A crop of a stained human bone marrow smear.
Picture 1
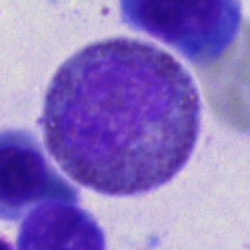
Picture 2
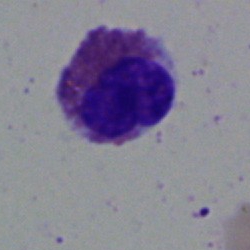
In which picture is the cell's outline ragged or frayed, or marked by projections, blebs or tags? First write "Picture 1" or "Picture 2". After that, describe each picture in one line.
Picture 2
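In picture 1: The cell is round with a smooth, even outline.
In picture 2: The cell outline is roughly round with a slightly ragged edge.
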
